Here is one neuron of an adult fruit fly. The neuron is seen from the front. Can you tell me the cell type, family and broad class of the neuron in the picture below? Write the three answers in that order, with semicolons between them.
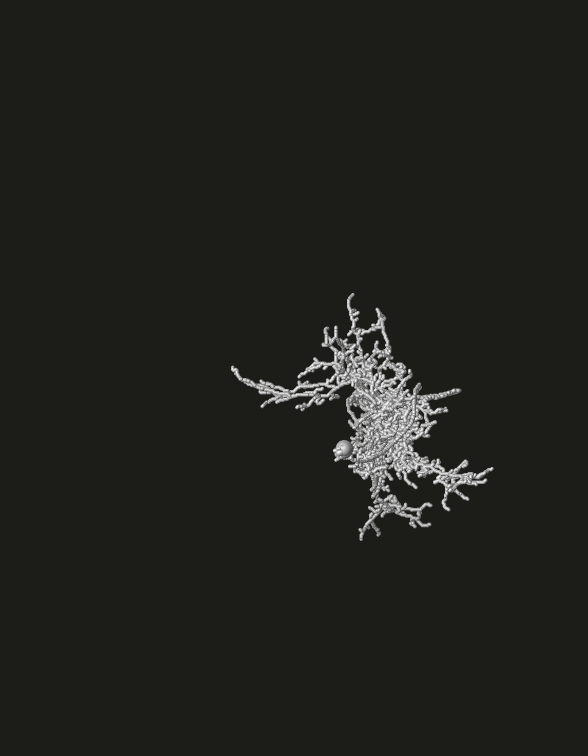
IN07B020; hemilineage 07B; nerve-cord intrinsic neuron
